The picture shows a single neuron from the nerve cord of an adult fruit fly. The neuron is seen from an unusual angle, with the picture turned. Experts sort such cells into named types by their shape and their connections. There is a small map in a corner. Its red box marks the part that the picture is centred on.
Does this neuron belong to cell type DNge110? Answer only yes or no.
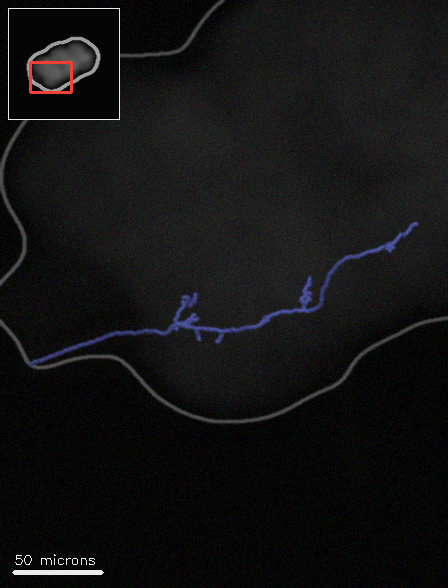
no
